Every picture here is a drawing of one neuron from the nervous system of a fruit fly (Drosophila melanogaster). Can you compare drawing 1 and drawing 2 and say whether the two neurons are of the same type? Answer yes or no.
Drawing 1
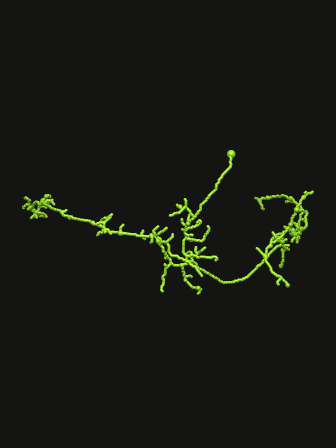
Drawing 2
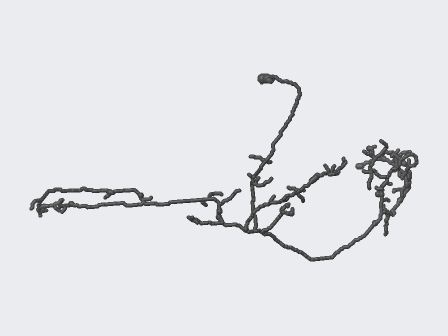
yes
